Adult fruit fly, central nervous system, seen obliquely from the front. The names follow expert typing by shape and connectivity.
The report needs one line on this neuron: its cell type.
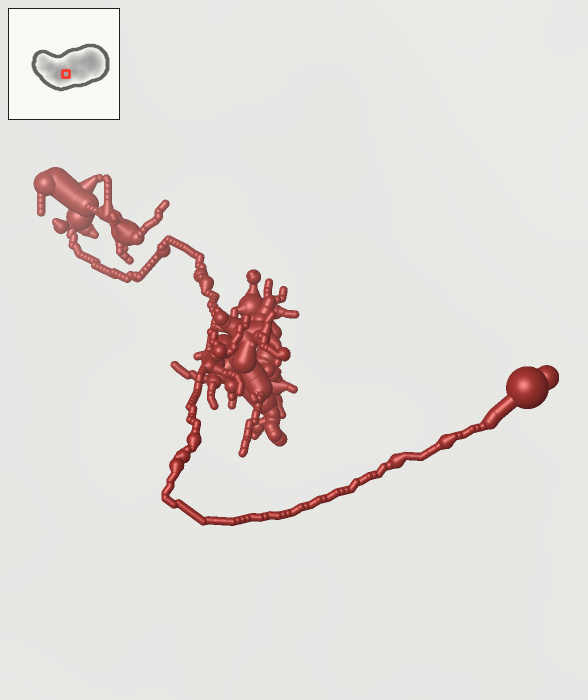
Mi9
